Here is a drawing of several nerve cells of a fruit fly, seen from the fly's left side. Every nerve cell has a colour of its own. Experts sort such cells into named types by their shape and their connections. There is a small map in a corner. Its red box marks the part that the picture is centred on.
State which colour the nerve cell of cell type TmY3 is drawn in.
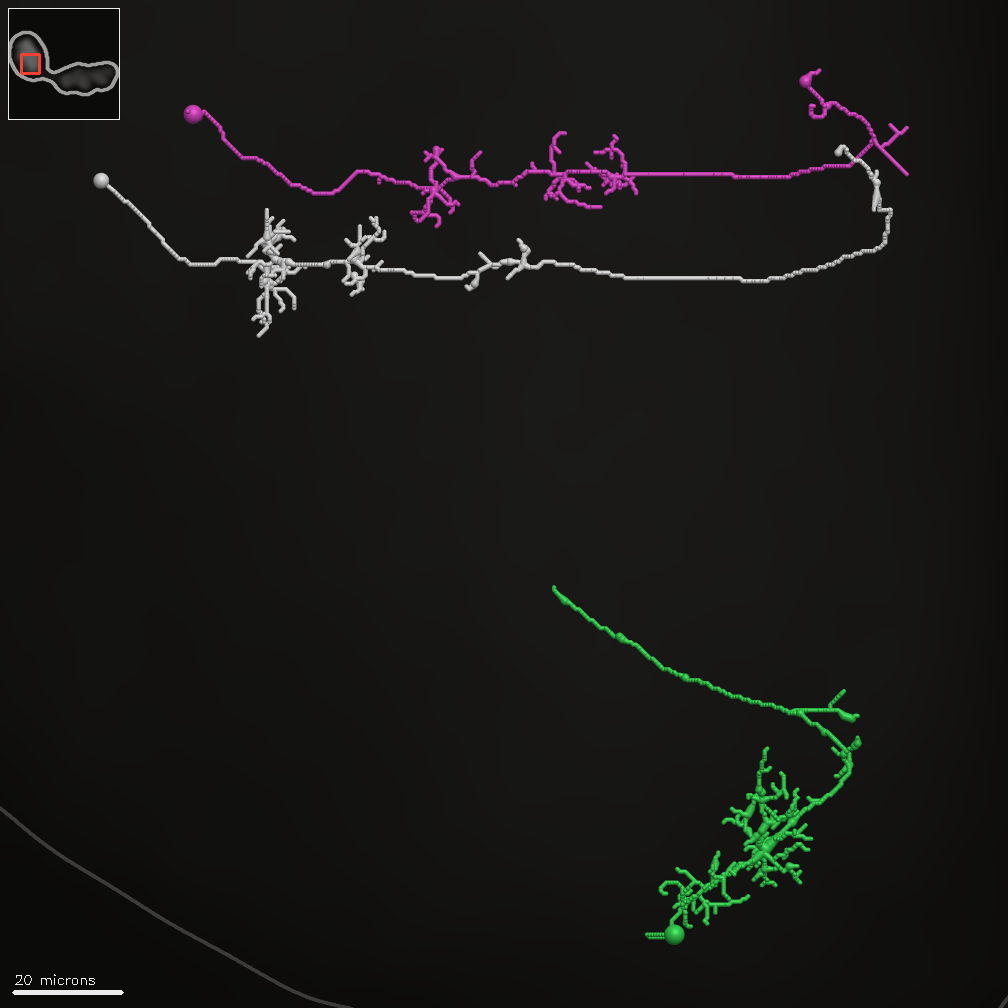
green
